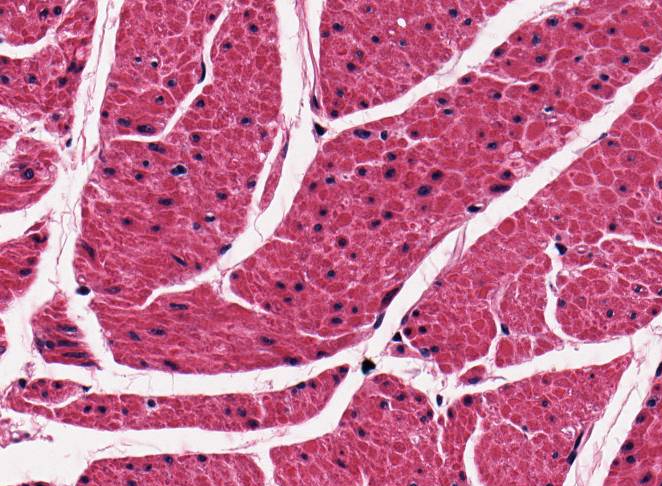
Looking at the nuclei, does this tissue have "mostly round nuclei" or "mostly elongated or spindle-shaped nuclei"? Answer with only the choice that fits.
Mostly round nuclei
